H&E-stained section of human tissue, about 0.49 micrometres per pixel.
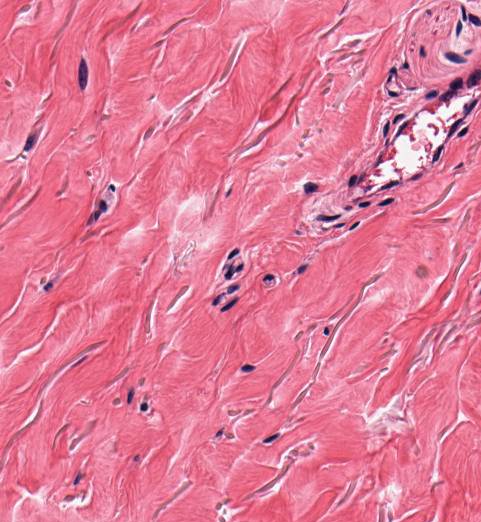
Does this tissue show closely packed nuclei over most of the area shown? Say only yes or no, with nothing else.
No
